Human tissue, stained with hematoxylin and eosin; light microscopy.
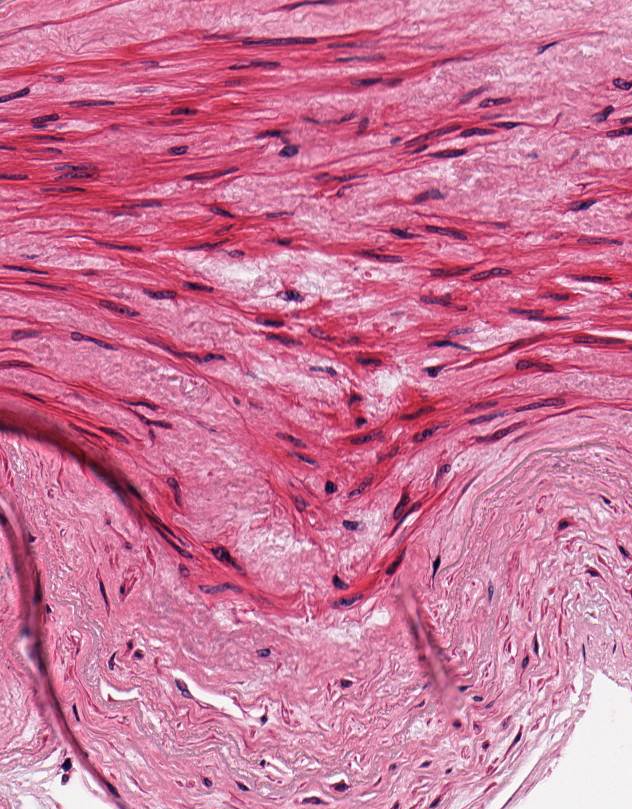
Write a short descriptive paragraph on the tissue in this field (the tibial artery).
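The upper two-thirds consist of deeper red bundles of spindle cells running mainly horizontally, their nuclei elongated and dark, lying parallel to the bundles. The lower third is paler, looser wavy fibrous tissue. A thin, darker red band arches along the left side of the lower half.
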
